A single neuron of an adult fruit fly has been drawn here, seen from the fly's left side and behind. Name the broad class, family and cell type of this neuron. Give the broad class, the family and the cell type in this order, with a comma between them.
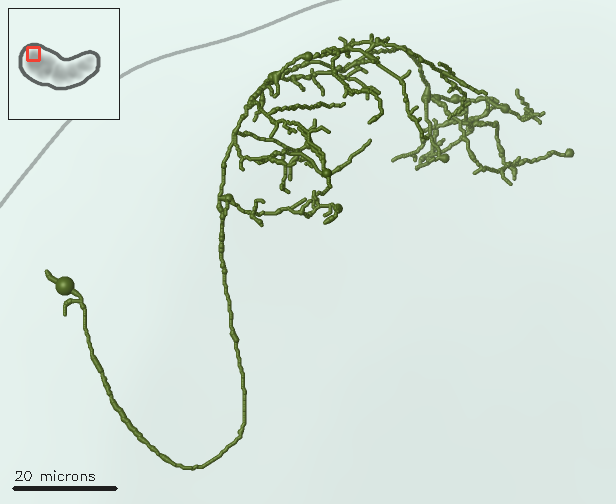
central-brain intrinsic neuron, hemilineage VPNl&d1_dorsal, CB1909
